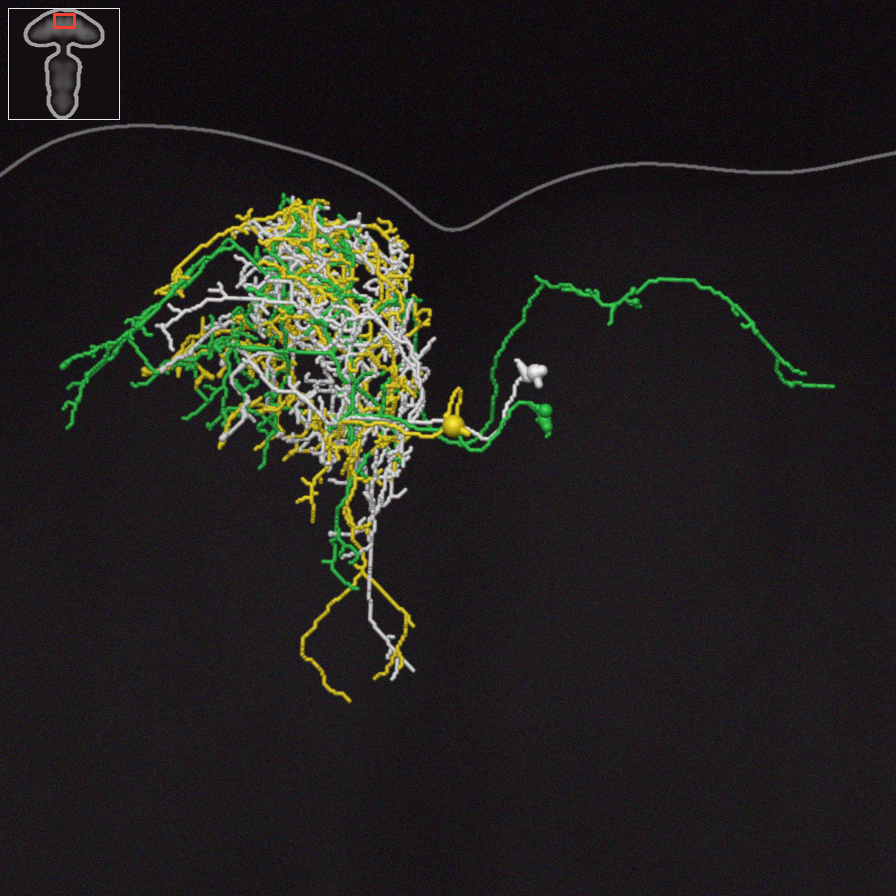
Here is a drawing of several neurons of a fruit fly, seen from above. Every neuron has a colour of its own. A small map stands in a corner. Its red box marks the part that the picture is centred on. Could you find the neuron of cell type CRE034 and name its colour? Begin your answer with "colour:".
colour: green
